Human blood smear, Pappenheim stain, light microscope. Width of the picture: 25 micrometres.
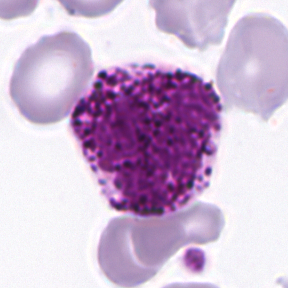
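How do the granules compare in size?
They differ noticeably from one granule to another.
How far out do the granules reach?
To the very edge of the cell, which gives the border a bumpy look.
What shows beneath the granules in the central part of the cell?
A lighter reddish-purple mass.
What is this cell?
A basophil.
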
